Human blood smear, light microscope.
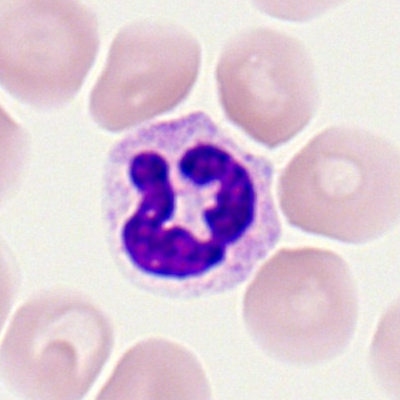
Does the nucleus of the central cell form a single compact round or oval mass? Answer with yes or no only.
No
